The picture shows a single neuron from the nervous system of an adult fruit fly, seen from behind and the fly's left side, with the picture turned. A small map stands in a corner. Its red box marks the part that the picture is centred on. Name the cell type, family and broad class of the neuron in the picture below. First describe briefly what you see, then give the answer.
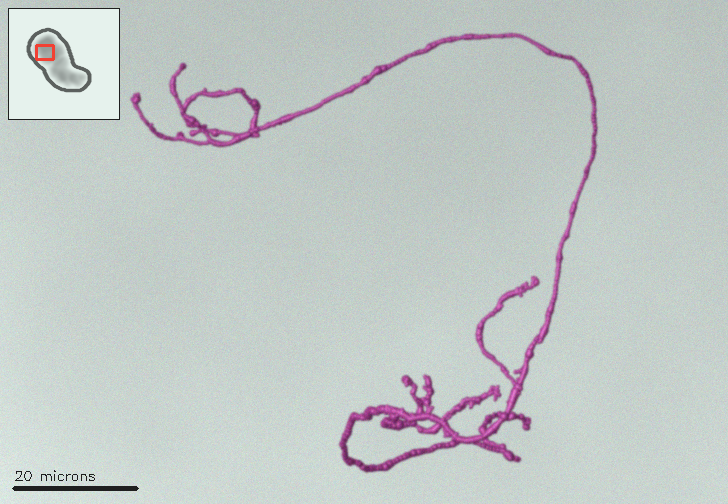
The drawing shows no cell body. From left to right in the picture it spans about 75 microns. Its cell type is ORN_VM6v. The name of its family is class olfactory. It is a sensory neuron entering the brain.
